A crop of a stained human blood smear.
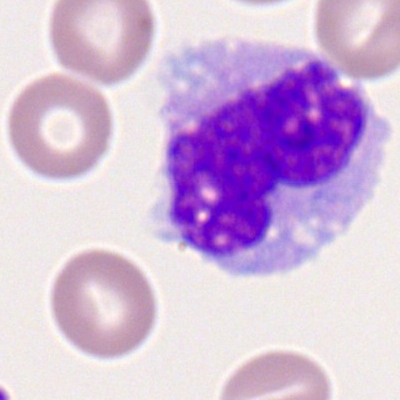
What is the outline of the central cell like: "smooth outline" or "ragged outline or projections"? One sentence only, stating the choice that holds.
Projections, blebs or tags, or a frayed edge, mark the outline of the cell.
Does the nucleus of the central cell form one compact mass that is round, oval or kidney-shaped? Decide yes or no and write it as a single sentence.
No, this cell has a lobed nucleus rather than a single undivided one.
